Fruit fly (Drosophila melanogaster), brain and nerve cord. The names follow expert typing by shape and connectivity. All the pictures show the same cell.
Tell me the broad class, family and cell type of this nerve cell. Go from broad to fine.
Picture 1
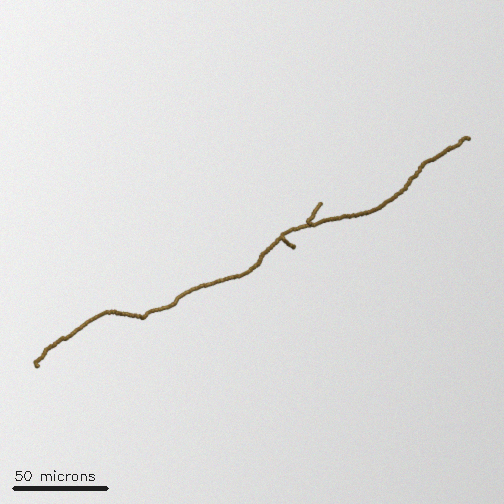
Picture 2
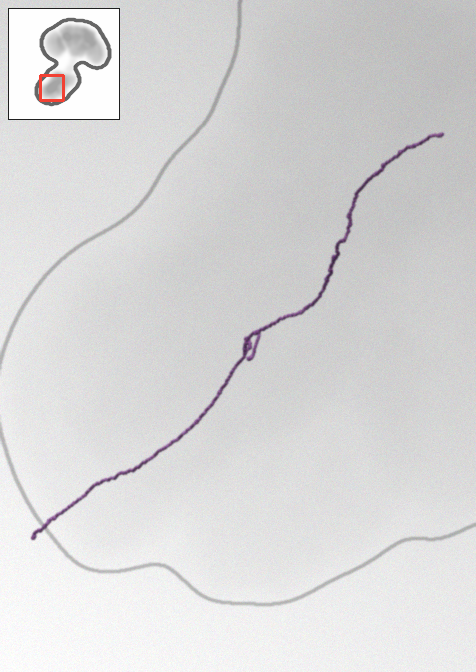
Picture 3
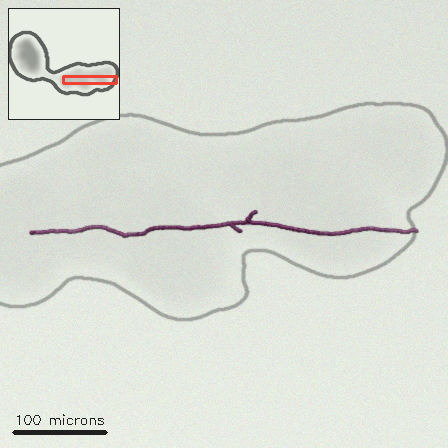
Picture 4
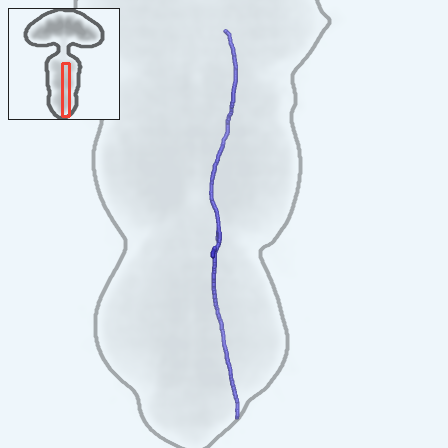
sensory neuron entering the nerve cord; class mechanosensory proprioceptive; SNpp42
